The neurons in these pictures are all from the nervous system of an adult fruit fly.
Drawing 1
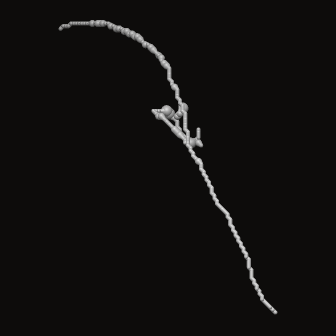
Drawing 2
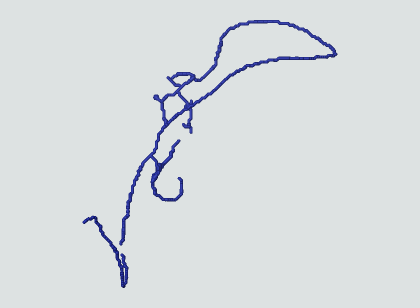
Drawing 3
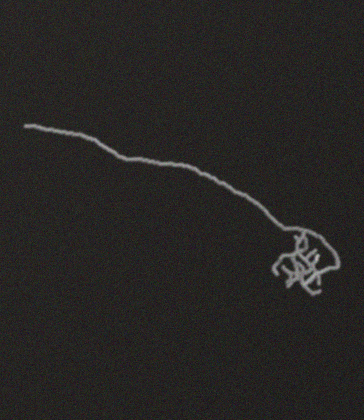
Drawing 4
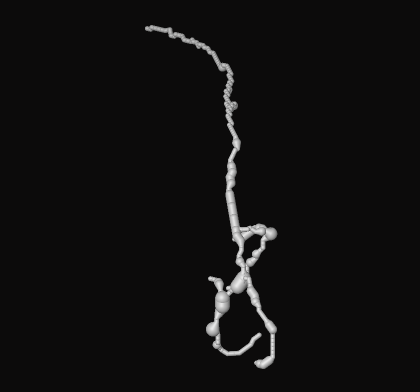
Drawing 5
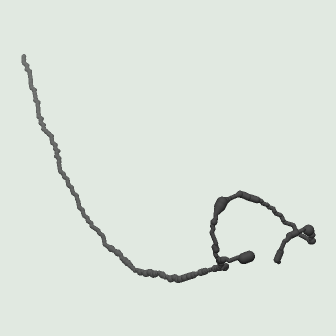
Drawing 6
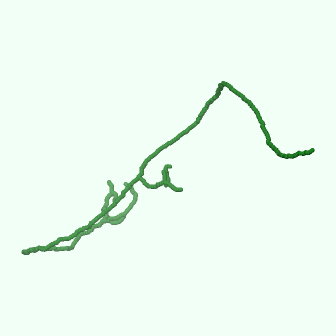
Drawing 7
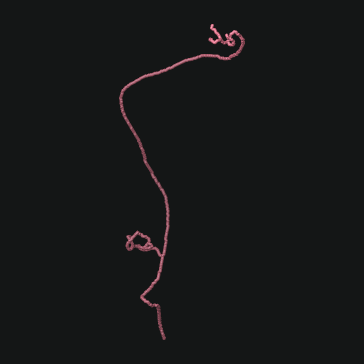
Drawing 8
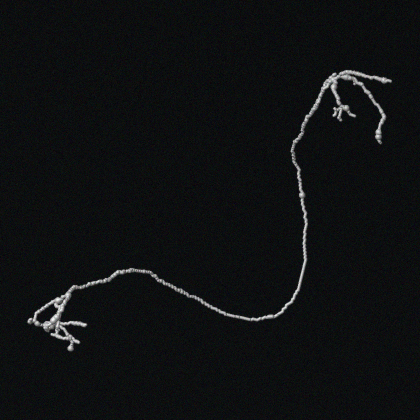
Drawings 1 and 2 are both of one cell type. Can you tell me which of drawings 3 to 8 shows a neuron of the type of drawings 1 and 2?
Drawing 6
